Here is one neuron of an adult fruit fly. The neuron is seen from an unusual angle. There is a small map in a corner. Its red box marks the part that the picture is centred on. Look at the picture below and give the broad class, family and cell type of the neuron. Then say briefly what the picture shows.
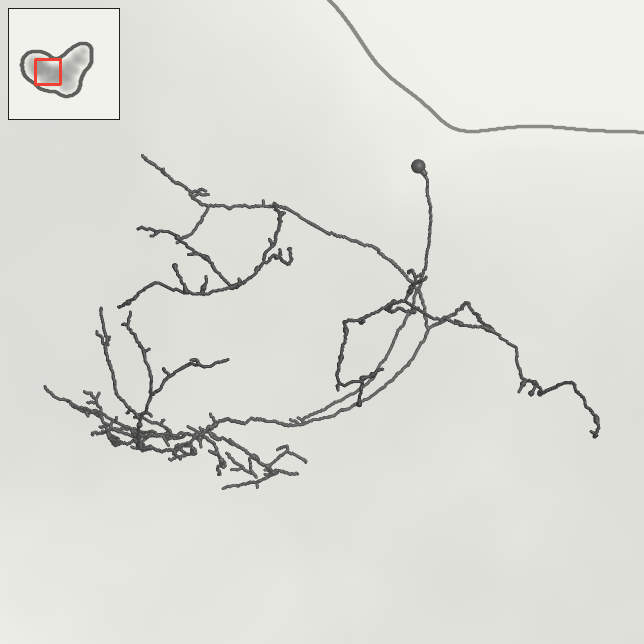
This is a central-brain intrinsic neuron. Its family is hemilineage DM1_antero_dorsal. Its cell type is CB3250. The picture shows dozens of branch ends. As drawn here it is wider than it is tall.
